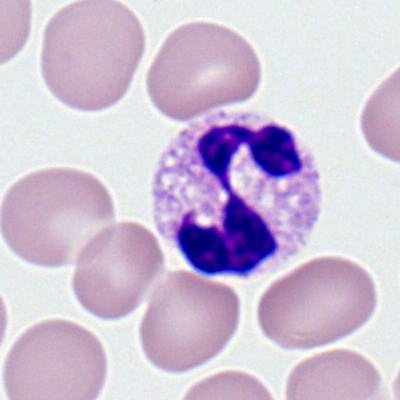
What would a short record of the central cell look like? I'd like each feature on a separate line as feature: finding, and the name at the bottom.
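Outline: nice and round, smooth edge
Chromatin: dense, dark purple, clumped together
Cytoplasm: plenty of it, pale pinkish-lilac
Granules: fine pinkish-violet ones filling the cytoplasm
What it is: a segmented neutrophil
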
